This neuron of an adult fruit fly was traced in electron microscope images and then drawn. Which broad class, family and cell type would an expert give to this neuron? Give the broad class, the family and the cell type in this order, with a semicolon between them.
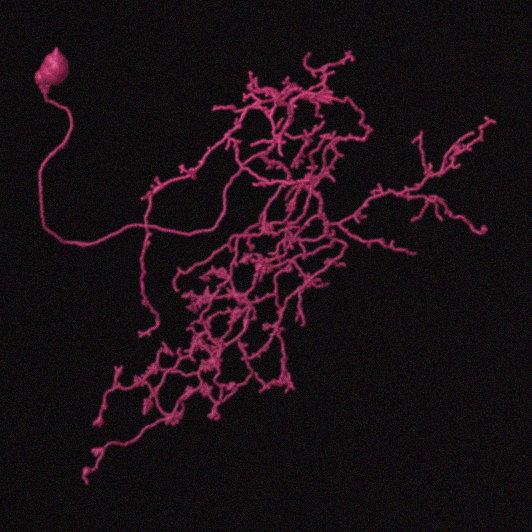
nerve-cord intrinsic neuron; hemilineage 08A; IN08A024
